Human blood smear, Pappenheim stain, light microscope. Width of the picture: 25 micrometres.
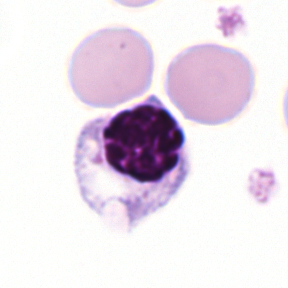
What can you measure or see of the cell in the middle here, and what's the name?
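The nucleus is round in outline, about 7 micrometres across, and sits off-centre at the top of the cell, with most of the cytoplasm below it. Its chromatin is coarse, clumped into dark purple blocks separated by paler streaks. The cytoplasm is pale greyish-lilac and holds clear vacuoles, the largest at the lower edge of the cell. The cell is a normoblast.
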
